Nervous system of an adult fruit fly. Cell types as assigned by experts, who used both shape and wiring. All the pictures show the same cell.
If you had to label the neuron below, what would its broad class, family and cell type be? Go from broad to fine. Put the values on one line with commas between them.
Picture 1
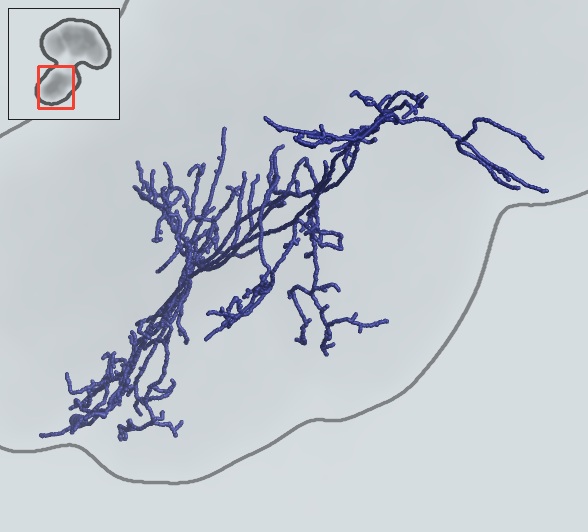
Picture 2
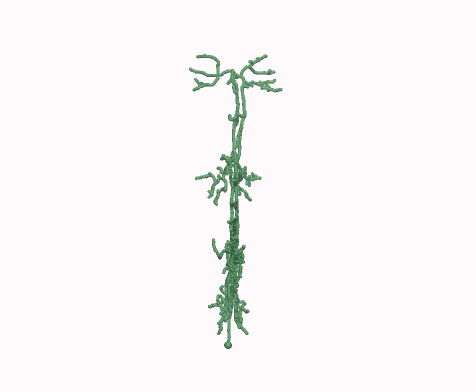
nerve-cord intrinsic neuron, hemilineage 05B, IN05B021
